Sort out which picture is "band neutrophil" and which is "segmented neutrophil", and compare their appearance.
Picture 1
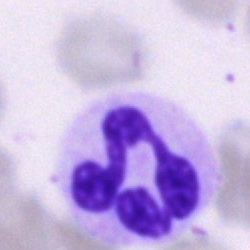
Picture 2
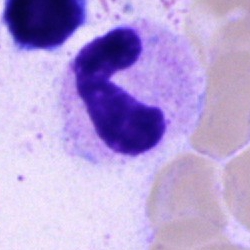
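The segmented neutrophil is the cell in picture 1, and the band neutrophil is the one in picture 2. Both cells have a smooth outline, round in picture 1 and roughly round in picture 2. In both the chromatin is dark purple, dense in the segmented neutrophil and densely condensed in the band neutrophil, and neither nucleus shows visible nucleoli. Neither cell has vacuoles in its cytoplasm. The segmented neutrophil has plentiful, pale lilac cytoplasm. In the band neutrophil, the nucleus forms a curve whose open side faces to the right.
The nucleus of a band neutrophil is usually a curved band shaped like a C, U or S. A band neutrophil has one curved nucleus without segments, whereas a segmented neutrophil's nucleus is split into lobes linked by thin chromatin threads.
Red cells lie against the right side of the band neutrophil.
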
